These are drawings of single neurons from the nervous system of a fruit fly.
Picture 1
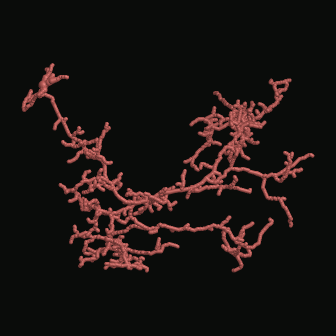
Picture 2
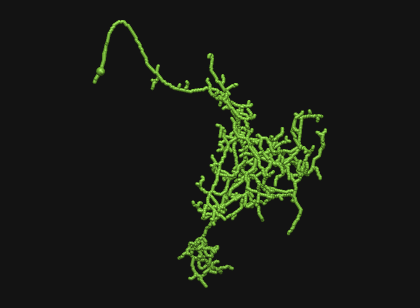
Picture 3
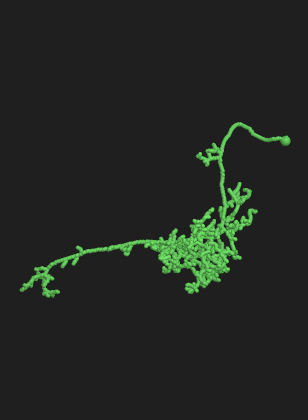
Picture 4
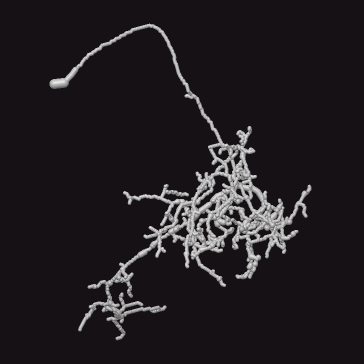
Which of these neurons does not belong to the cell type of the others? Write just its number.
1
